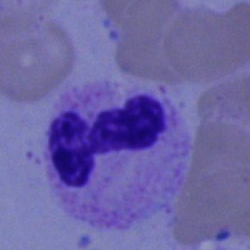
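Segmented neutrophil, the central cell in a stained human bone marrow smear. Its chromatin is dark purple and densely clumped, and no nucleoli are visible in the nucleus. The abundant cytoplasm is pale pinkish-lilac, with fine pink-violet granules scattered throughout.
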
